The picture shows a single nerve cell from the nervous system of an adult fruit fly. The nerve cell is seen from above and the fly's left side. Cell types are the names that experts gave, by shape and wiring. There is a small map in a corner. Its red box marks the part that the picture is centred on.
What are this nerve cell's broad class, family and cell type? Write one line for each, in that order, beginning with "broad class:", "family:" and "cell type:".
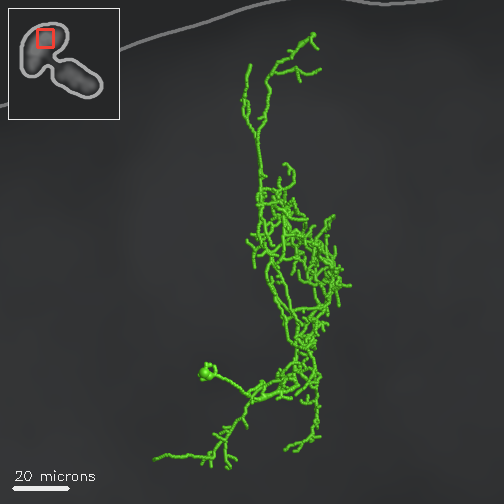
broad class: central-brain intrinsic neuron
family: hemilineage DM3_dorso_lateral
cell type: CL250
